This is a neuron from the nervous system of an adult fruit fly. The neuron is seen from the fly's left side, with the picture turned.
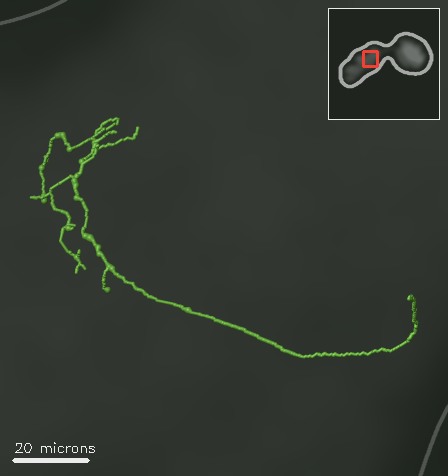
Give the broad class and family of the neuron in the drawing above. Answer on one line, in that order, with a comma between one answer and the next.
sensory neuron entering the nerve cord, class mechanosensory tactile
